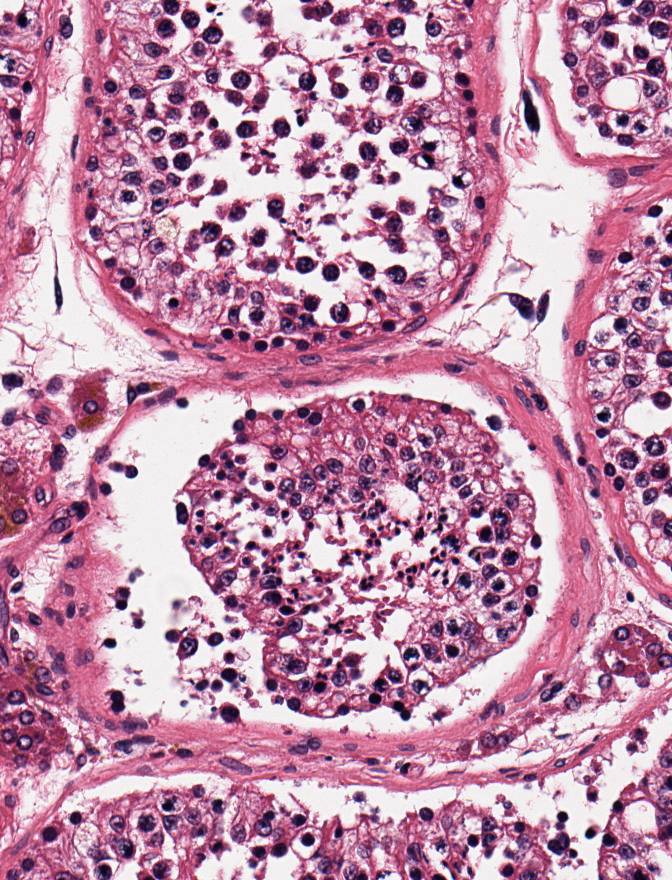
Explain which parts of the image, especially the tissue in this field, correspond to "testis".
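The testis here shows closely packed rounded tubules cut across, separated by narrow strips of stroma. Each tubule is bounded by a pink fibrous band with flattened, elongated nuclei.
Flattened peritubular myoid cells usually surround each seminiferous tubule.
Many layers of rounded cells with round, dark nuclei line the tubules. Less in keeping, the spaces between tubules are largely white, with pale wispy strands and few cells.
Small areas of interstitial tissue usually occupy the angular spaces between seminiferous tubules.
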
